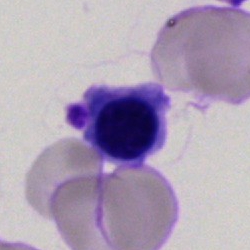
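Erythroblast. Notice first that its outline is irregular, with knobby bulges instead of a smooth curve. Inside the nucleus you won't find any nucleoli. The cytoplasm is lilac-blue, much paler than the nucleus. At the left edge of the cell sits a small, round, dark-purple body.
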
